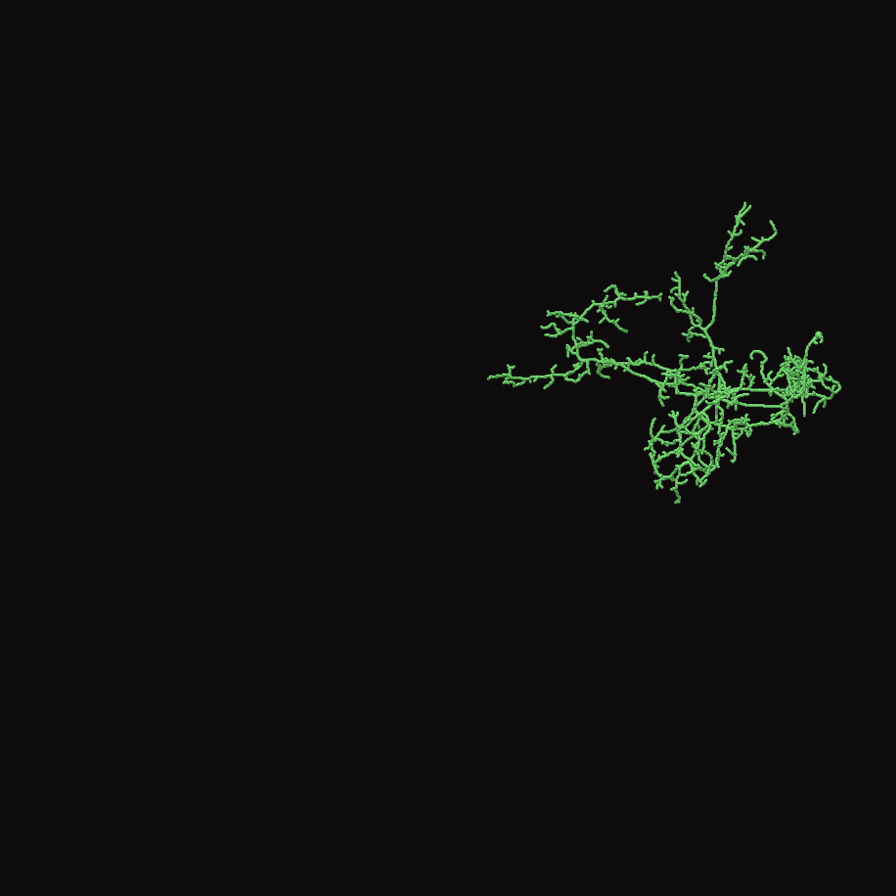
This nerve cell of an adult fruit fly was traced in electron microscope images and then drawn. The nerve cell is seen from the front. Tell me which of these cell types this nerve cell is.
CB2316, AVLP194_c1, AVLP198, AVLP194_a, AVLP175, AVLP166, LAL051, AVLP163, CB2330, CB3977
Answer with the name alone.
AVLP166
